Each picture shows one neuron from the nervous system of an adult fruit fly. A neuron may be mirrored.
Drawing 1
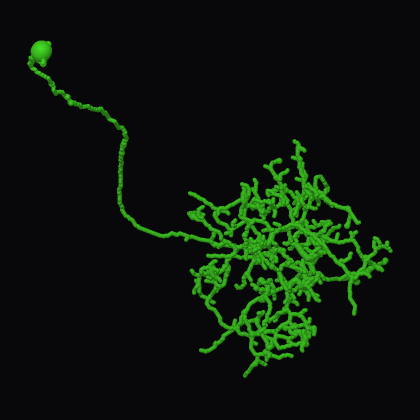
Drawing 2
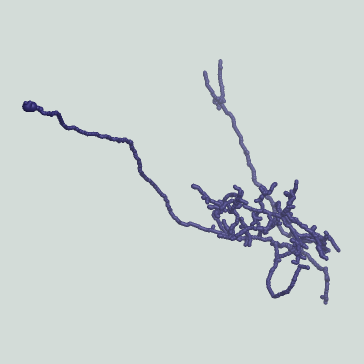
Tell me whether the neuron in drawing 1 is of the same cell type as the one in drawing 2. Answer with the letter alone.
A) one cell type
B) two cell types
B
